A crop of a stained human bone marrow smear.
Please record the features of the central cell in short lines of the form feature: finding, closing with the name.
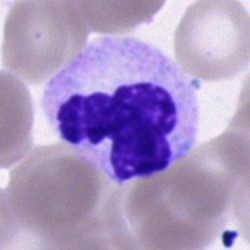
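Nucleus position: lower part of the cell, most cytoplasm above it
Chromatin: dark purple, coarsely clumped
Cytoplasm: abundant, pale lilac-blue
Granules: fine, faint, pinkish-violet
Name: segmented neutrophil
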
